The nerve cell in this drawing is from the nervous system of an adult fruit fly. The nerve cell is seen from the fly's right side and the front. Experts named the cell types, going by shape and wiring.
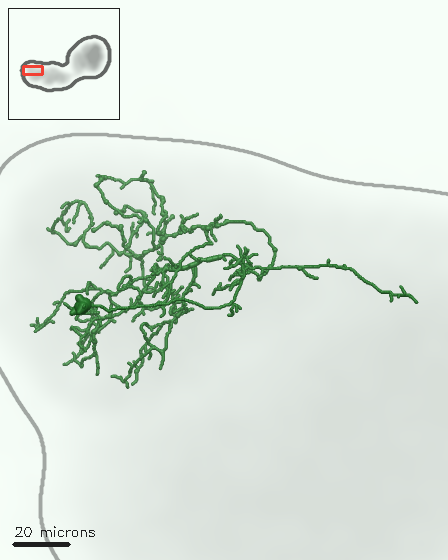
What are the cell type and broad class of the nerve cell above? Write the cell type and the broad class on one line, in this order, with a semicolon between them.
INXXX407; nerve-cord intrinsic neuron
